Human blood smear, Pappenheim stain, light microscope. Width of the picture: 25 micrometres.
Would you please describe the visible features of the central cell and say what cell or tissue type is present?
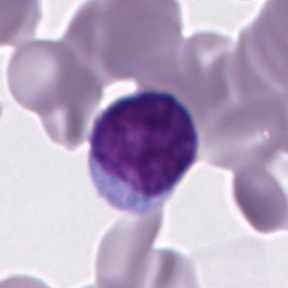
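First, the outline: smooth, without projections. Next, the nucleus: round, about 9 micrometres across, filling about 70% of the cell's area, and lying off-centre so that it reaches the cell edge at the upper right. Then the chromatin: dark purple and coarsely clumped, with paler patches between the clumps. Last, the cytoplasm, which is pale blue. The cell is a typical lymphocyte.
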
